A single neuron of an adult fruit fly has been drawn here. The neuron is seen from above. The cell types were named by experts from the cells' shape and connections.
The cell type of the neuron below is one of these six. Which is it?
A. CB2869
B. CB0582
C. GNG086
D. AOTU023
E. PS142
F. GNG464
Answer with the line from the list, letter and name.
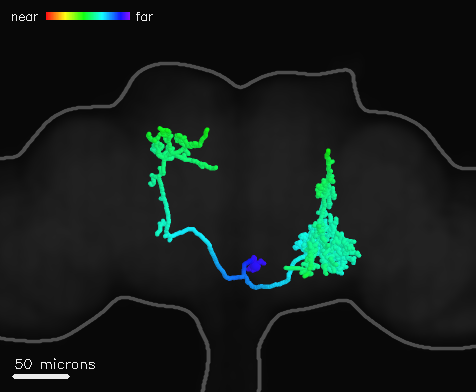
B. CB0582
